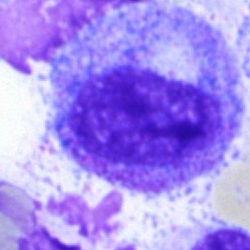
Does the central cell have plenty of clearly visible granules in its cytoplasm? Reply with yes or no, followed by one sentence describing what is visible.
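Yes. Numerous fine blue-violet granules fill the cytoplasm.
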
